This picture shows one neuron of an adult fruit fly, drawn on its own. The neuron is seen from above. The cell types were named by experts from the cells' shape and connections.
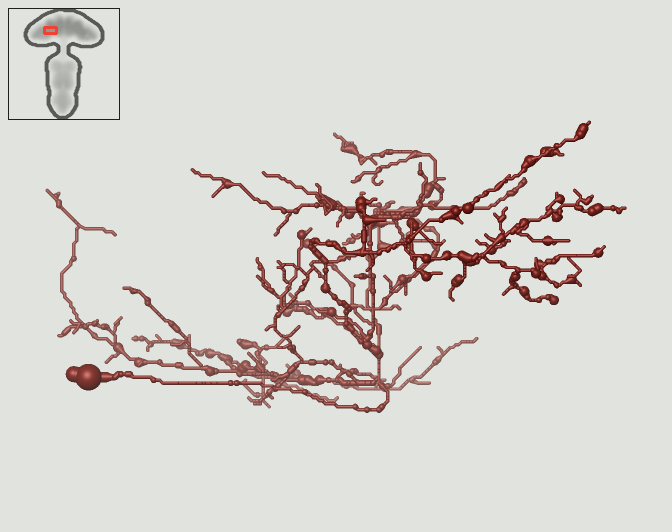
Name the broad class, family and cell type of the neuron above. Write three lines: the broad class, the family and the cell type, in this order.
central-brain intrinsic neuron
hemilineage LHp2
LHPV6h2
